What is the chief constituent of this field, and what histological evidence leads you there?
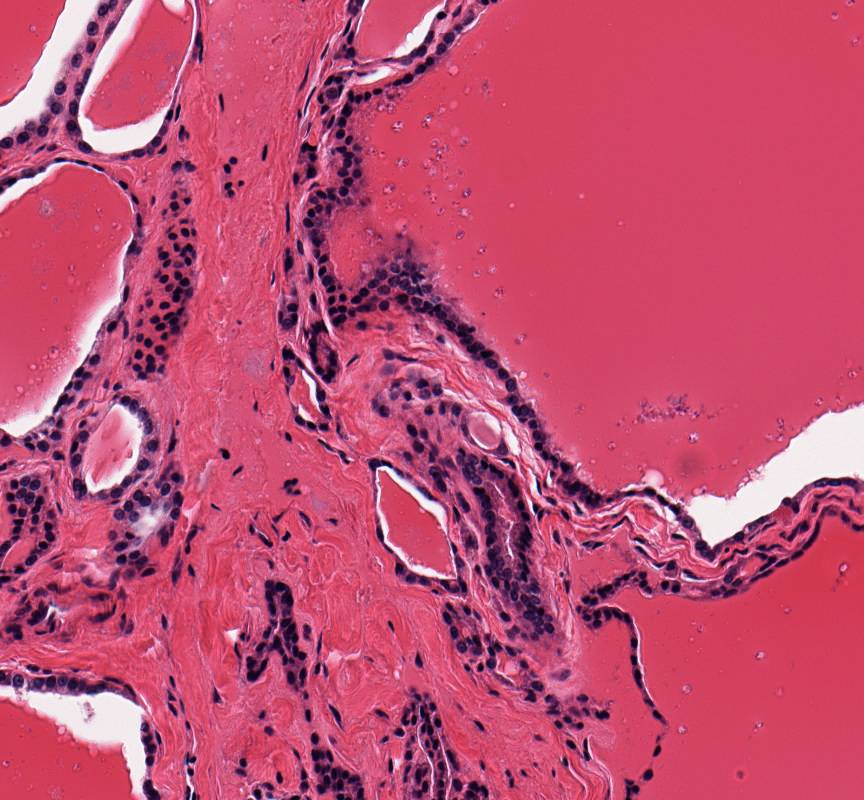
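Thyroid follicle. Large spaces of homogeneous pink material take up much of the field, largest upper right. Lining: a thin layer of flattened to low cuboidal epithelial cells.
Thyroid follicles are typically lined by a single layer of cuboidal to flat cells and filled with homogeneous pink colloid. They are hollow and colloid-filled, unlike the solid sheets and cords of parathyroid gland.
Midfield, a vertical band of dense pink collagenous stroma, sparsely cellular, with scattered spindle-shaped nuclei.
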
